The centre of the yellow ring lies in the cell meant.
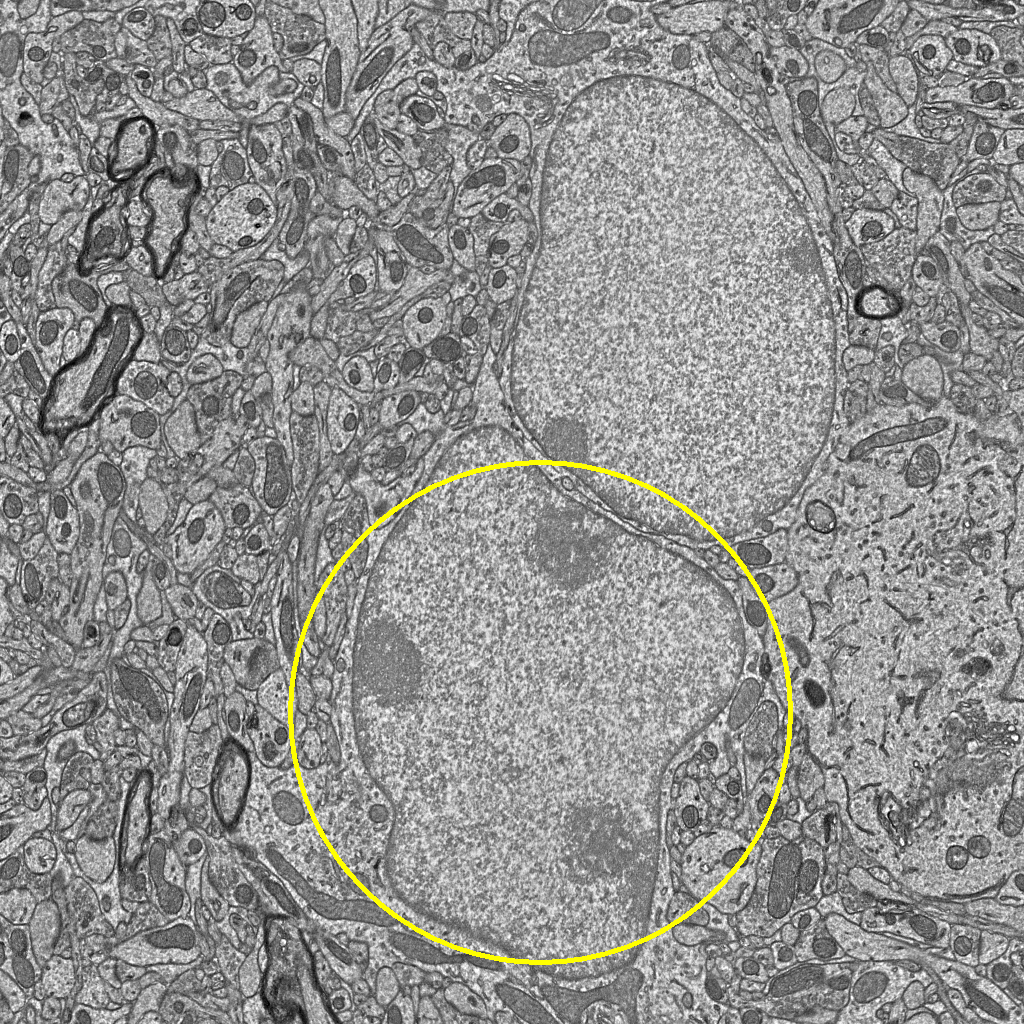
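Astrocyte; nucleus entirely within the picture, bounded by a smooth envelope without deep infoldings. Three large dark chromatin clumps stand out against a pale, finely granular nucleoplasm. No continuous dark band of chromatin lines the inside of the envelope.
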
